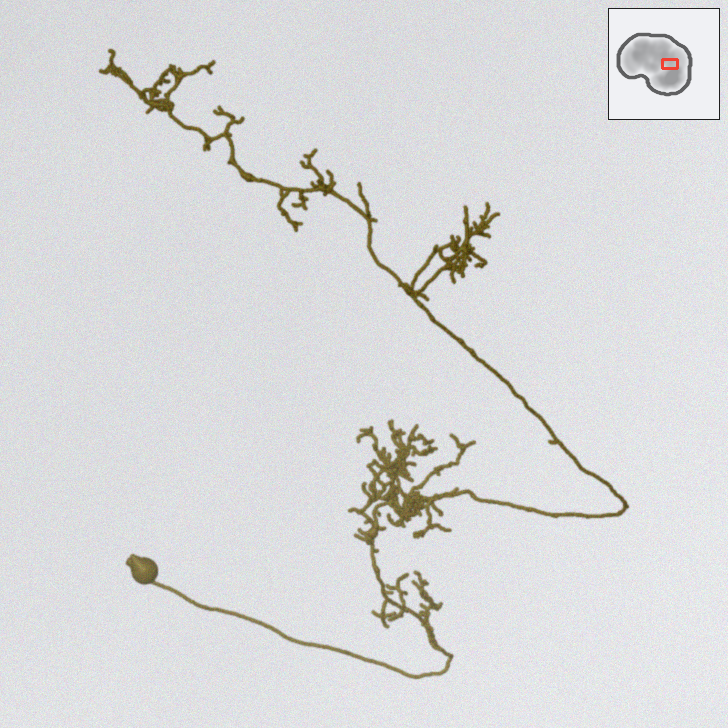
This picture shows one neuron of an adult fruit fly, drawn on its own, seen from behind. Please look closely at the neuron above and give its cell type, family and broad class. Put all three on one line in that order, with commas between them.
TmY5a, TmY, optic-lobe intrinsic neuron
